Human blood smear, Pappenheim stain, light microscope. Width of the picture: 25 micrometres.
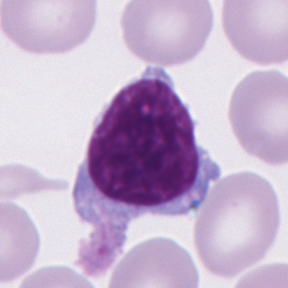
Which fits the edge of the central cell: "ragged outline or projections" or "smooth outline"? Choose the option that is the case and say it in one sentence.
This cell has a rough outline rather than a smooth one.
